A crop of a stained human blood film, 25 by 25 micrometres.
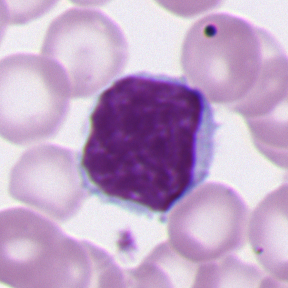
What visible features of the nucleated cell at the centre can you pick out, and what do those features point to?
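The cytoplasm of this cell takes a pale greyish-blue tint and contains no granules. At its outer edge, the cytoplasm appears finely ragged rather than smooth. No nucleoli can be made out within the nucleus. This is a typical lymphocyte.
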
